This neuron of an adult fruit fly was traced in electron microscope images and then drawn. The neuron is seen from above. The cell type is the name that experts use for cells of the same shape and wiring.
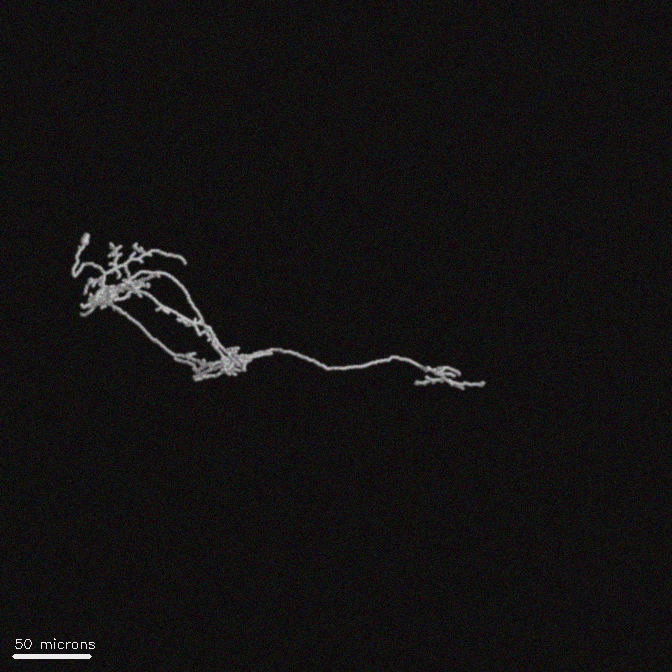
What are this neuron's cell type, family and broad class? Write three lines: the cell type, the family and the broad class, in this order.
CL097
hemilineage SLPa&l1_anterior
central-brain intrinsic neuron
